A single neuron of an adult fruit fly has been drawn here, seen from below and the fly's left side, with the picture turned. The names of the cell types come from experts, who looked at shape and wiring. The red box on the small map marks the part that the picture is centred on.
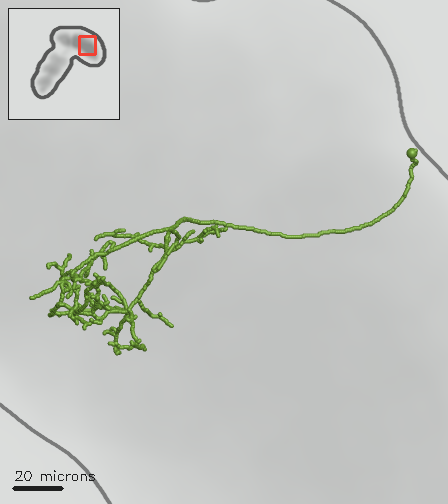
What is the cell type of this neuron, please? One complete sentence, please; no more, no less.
What this neuron is, by cell type, is PS025.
